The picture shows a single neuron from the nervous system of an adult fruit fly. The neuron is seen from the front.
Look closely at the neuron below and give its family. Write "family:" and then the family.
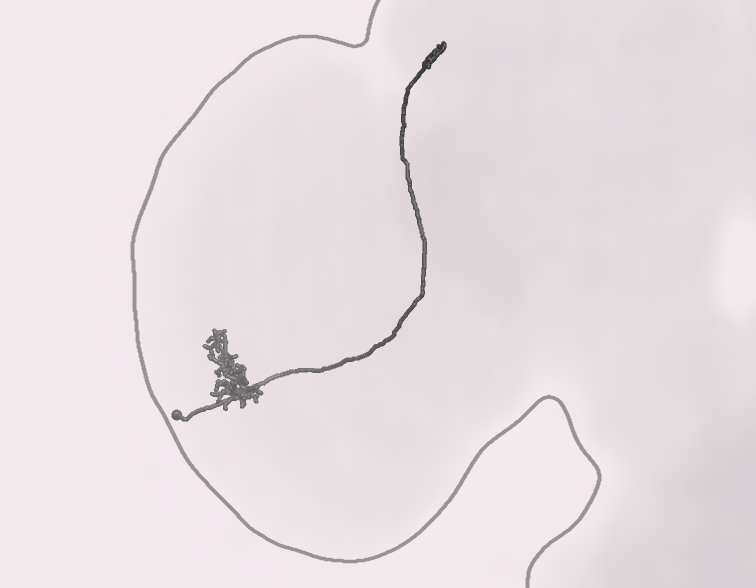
family: MeTu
